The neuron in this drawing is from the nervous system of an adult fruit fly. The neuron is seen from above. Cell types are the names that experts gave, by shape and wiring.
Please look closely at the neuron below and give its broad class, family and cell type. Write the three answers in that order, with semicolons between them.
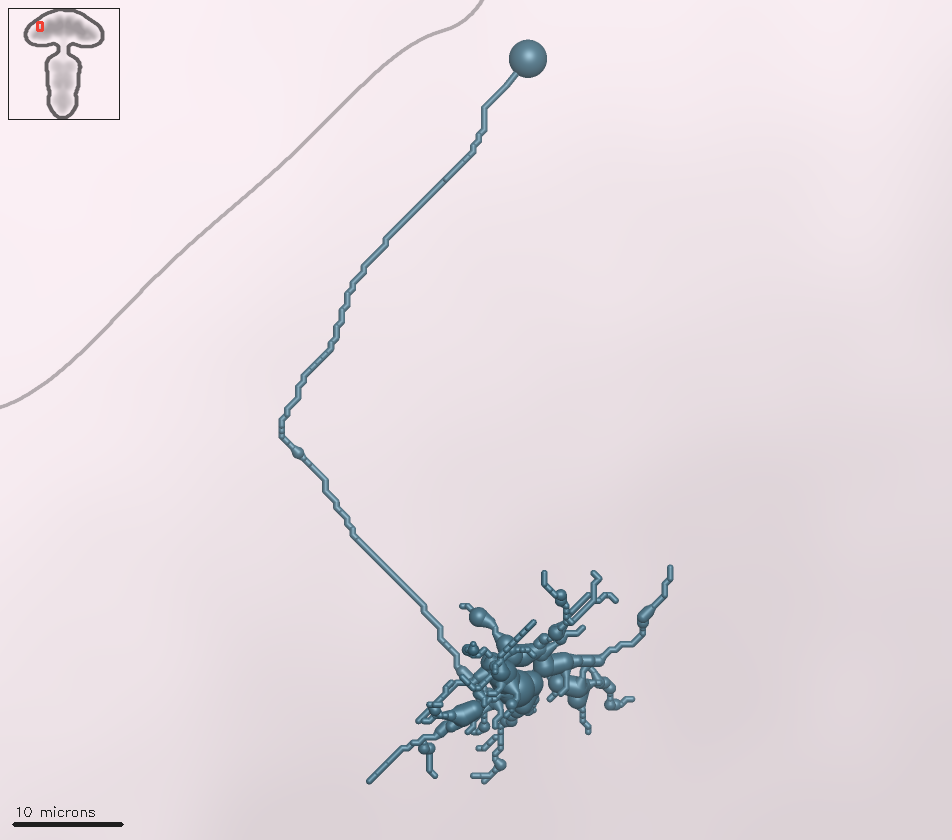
optic-lobe intrinsic neuron; Dm; Dm8a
